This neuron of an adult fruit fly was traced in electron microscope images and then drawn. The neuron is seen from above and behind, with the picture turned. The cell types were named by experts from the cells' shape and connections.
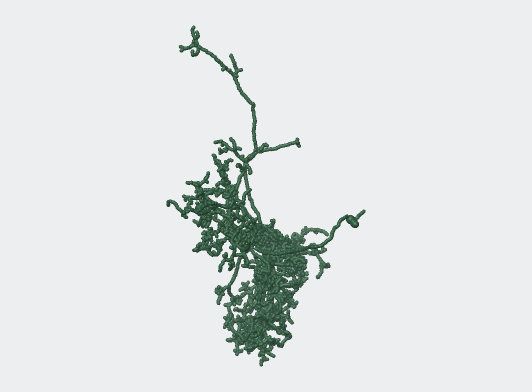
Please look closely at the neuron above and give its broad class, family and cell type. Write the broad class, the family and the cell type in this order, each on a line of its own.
central-brain intrinsic neuron
hemilineage VLPl&p2_posterior
PVLP122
